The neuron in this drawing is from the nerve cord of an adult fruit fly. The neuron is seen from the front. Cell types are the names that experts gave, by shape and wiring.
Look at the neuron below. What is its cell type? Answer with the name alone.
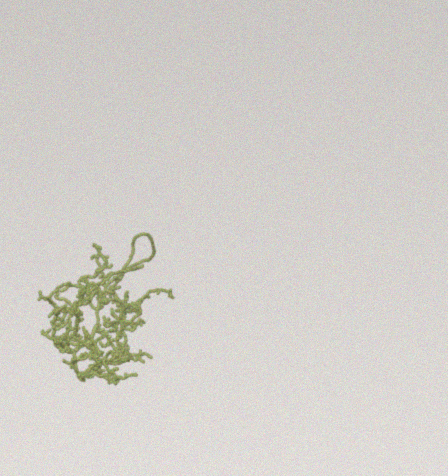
IN03A031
